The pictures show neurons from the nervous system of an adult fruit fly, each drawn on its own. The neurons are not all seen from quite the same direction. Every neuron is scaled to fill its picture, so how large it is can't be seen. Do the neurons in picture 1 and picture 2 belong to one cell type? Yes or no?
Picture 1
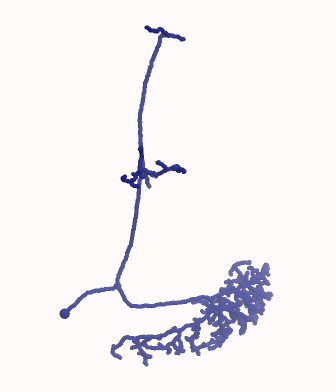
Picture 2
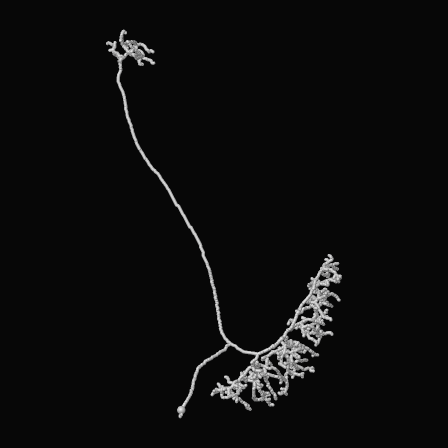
no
